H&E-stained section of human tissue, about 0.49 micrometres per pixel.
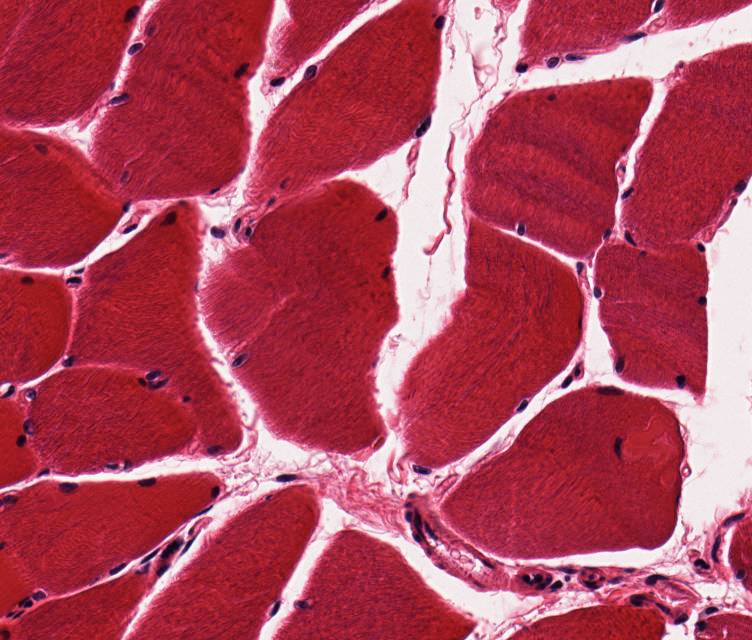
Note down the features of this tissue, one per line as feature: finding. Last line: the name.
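Nuclei: small, dark and flattened; notice they sit at the fibre edges
Cytoplasm: deep, even red-pink within the fibres
Fat: no fat cells anywhere in the field
Name: skeletal muscle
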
